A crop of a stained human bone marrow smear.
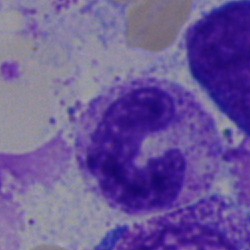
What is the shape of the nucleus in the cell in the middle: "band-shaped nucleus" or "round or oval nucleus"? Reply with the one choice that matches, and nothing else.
Band-shaped nucleus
